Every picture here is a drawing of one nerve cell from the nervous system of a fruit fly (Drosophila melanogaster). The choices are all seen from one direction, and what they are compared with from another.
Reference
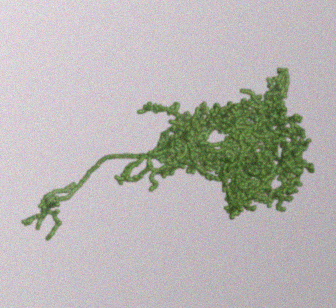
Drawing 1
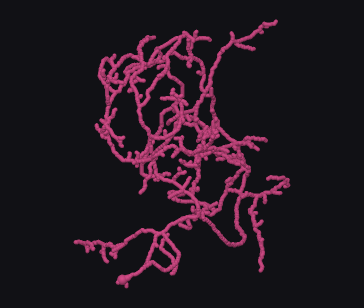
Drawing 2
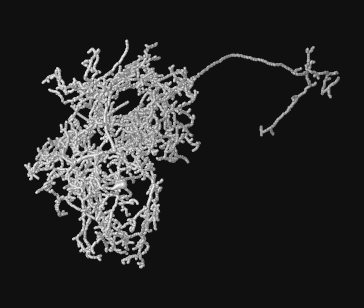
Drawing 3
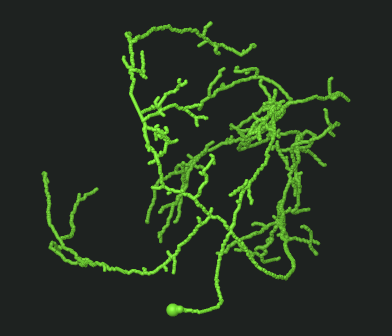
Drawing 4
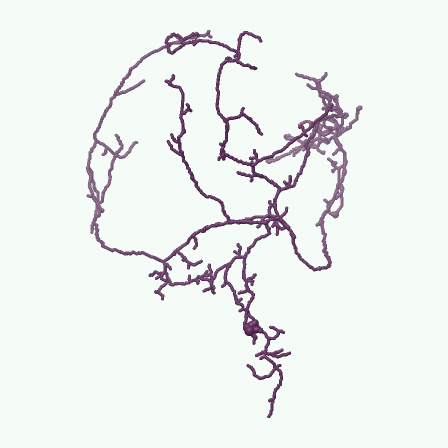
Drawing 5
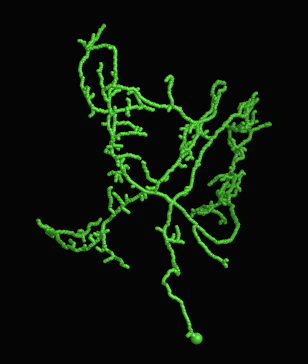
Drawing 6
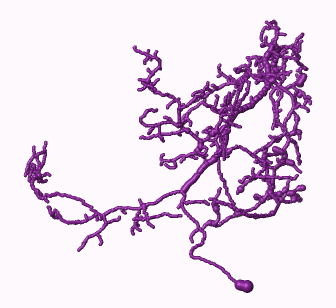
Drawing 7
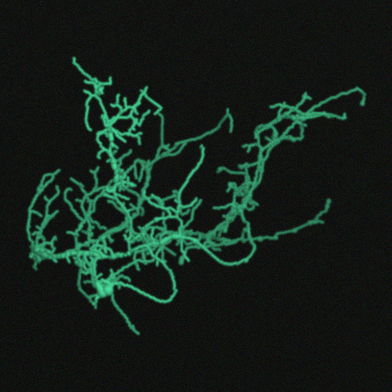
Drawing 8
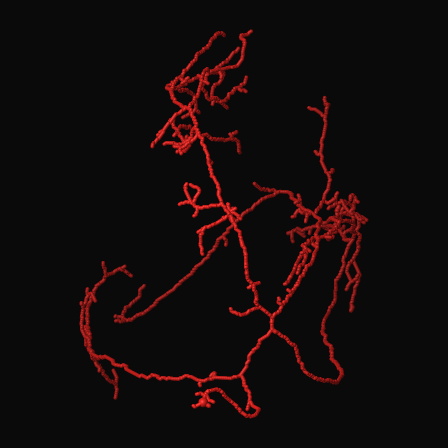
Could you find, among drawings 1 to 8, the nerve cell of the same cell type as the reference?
Drawing 2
